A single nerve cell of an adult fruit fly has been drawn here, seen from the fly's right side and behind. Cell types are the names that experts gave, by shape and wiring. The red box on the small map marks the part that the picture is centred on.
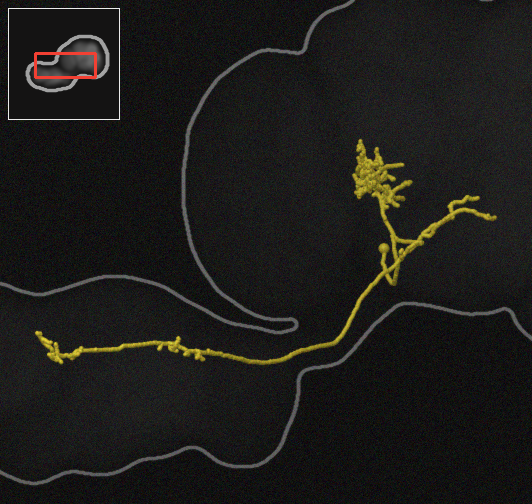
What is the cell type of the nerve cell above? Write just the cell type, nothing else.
DNg36_a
